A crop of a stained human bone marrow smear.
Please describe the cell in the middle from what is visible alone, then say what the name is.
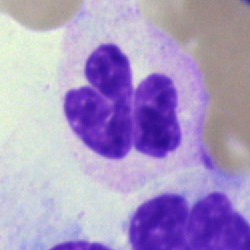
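Dense, dark purple chromatin with a few small paler spots, and no distinct nucleolus in the nucleus. The cytoplasm shows no clear vacuoles, and the outline is roughly round. It's a segmented neutrophil.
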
